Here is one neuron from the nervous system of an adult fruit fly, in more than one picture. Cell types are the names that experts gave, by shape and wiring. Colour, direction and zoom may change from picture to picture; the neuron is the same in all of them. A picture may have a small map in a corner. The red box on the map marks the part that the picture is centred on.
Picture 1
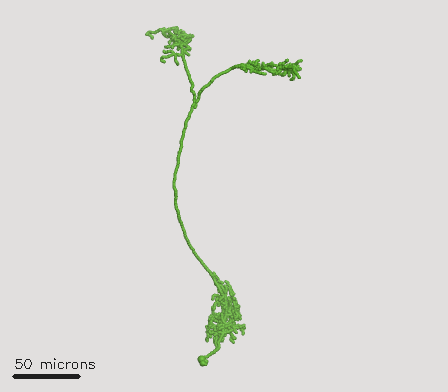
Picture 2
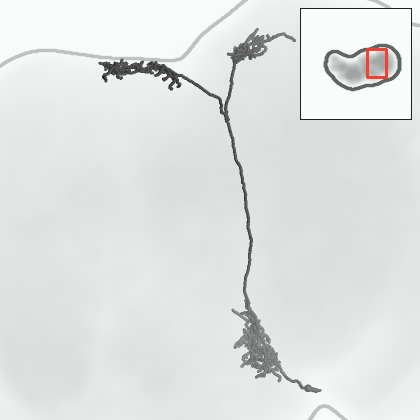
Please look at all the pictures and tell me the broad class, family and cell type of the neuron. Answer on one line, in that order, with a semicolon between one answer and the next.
central-brain intrinsic neuron; hemilineage FLAa3; PRW001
